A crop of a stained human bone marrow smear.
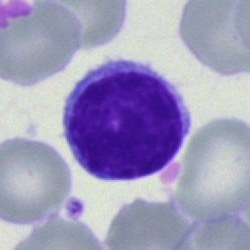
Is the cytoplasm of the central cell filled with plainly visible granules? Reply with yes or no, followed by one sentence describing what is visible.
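No. No granules are seen in the cytoplasm.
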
